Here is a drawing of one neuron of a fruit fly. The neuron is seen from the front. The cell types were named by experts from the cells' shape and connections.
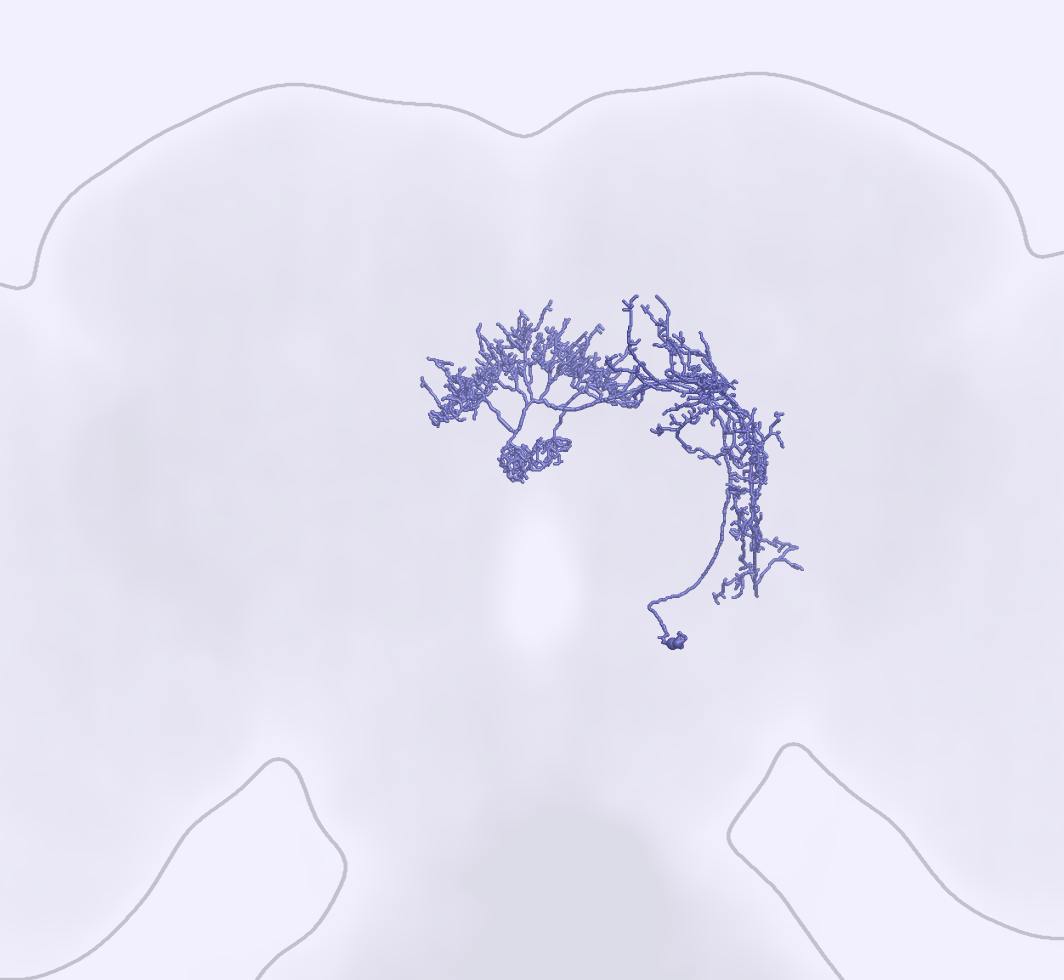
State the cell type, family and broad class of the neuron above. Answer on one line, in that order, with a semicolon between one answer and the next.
FB4B; hemilineage LALv1_dorsal; central-brain intrinsic neuron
